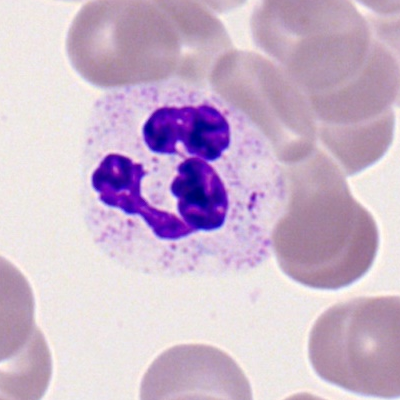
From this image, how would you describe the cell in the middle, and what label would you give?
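Count the nuclear lobes: there are three, and a thin strand joins the upper lobe to the right lobe. The chromatin within them is dark purple and coarsely clumped. Fine pink-purple granules lie scattered through the cytoplasm. This cell is a segmented neutrophil.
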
